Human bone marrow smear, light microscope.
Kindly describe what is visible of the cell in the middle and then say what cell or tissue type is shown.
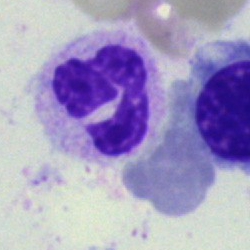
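The outline is roughly round, its edge slightly fuzzy. A thick curved band of nucleus folds around a narrow central slit, with no visible nucleoli. Fine pinkish-violet granules are scattered through the cytoplasm. This is a segmented neutrophil.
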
